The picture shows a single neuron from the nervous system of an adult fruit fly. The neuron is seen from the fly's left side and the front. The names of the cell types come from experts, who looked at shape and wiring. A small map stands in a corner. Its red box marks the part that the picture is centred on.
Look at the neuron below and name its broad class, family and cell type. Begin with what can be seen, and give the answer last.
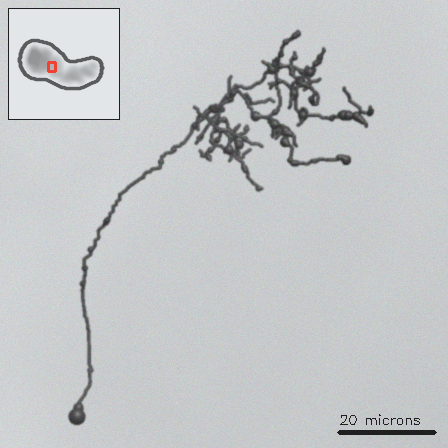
The cell body can be seen at the lower left of the picture. From top to bottom in the picture it spans about 80 microns. Dozens of branch ends can be seen. Its broad class is optic-lobe intrinsic neuron. Its family is Li. The cell type is Li27.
